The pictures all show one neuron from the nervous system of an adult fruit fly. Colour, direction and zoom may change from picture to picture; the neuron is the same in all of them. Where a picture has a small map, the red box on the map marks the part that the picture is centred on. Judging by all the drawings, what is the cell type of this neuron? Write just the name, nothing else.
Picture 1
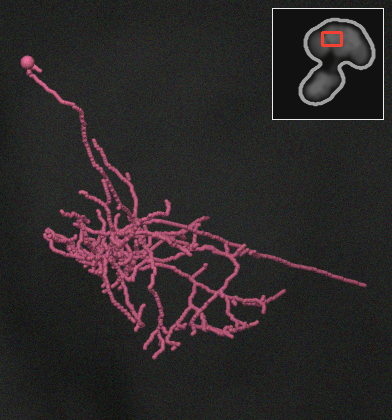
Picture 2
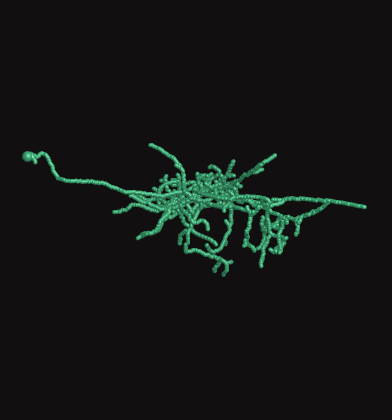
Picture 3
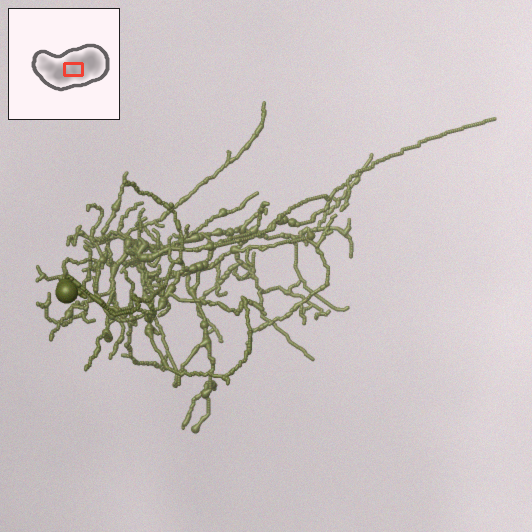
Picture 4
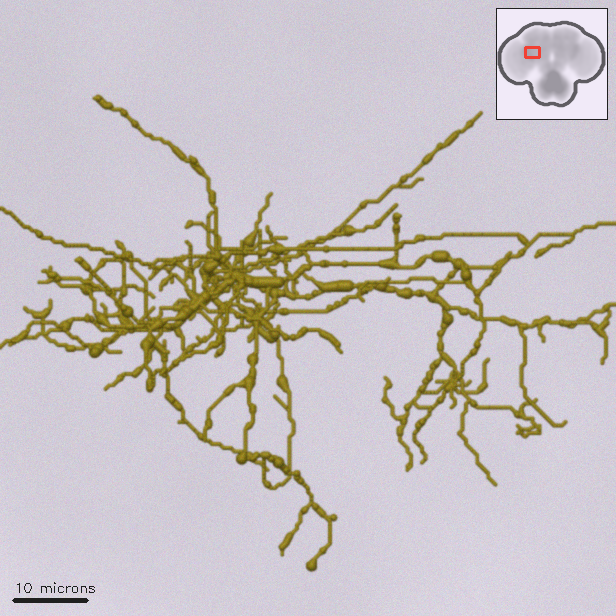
PVLP064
